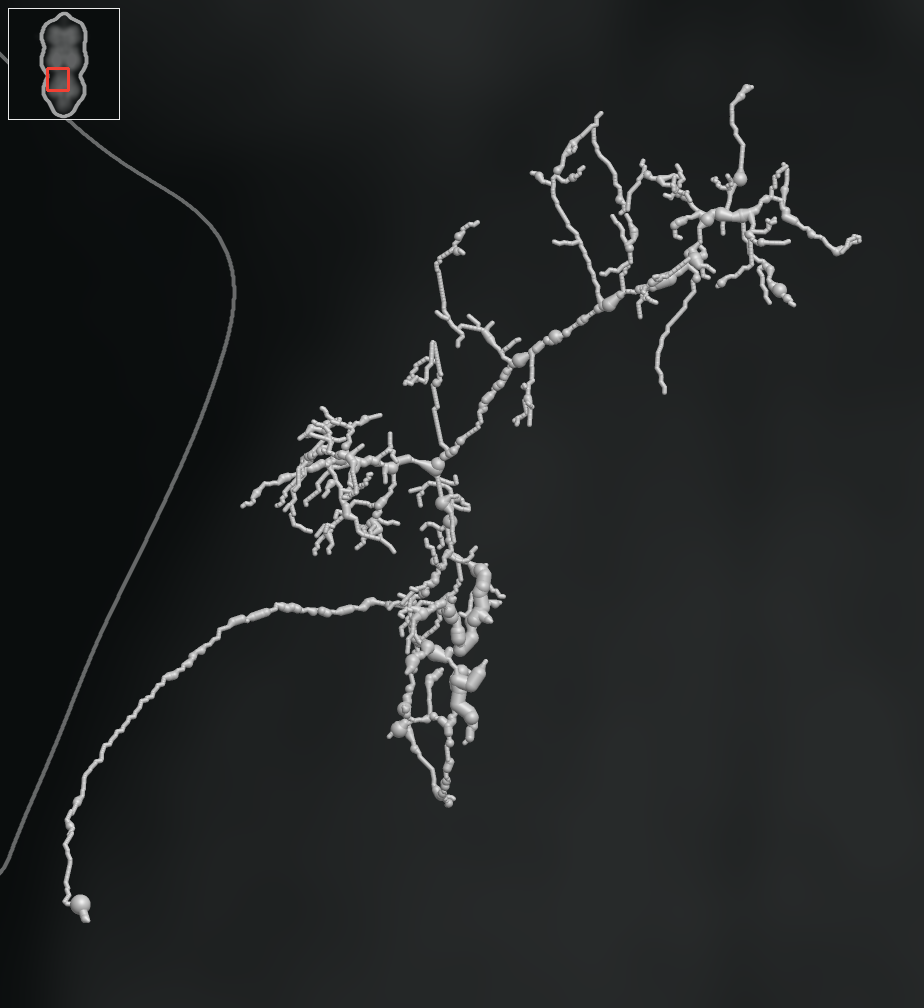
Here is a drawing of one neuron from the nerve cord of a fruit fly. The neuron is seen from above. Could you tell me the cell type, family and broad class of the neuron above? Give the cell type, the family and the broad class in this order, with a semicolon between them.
IN09A055; hemilineage 09A; nerve-cord intrinsic neuron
